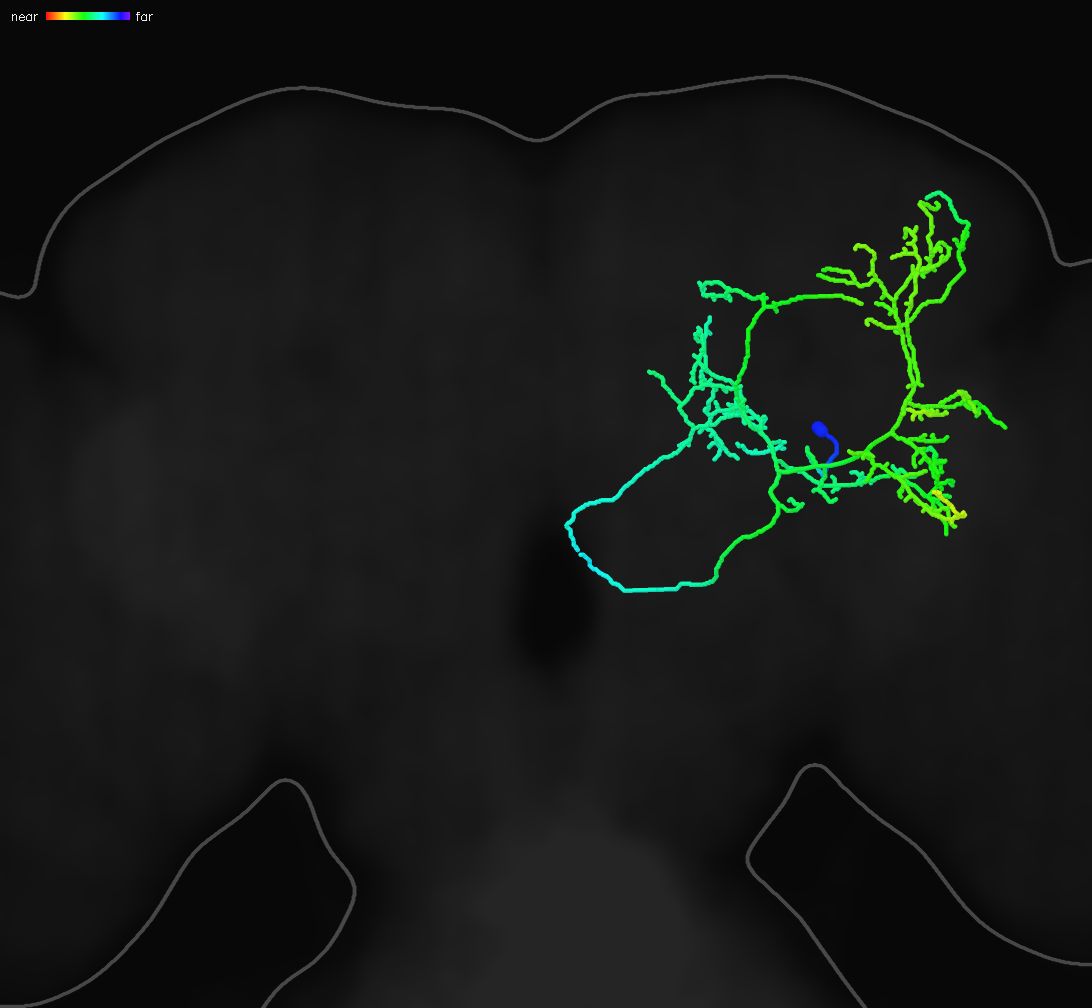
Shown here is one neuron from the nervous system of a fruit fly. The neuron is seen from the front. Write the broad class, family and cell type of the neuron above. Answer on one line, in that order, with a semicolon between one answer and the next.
central-brain intrinsic neuron; hemilineage VLPl&p1_posterior; AVLP492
